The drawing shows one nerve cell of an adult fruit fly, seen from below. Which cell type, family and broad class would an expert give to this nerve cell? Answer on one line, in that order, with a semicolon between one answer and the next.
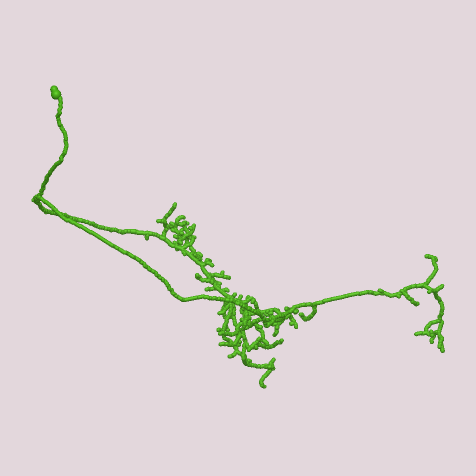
CRE103; hemilineage VLPl&p1_posterior; central-brain intrinsic neuron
